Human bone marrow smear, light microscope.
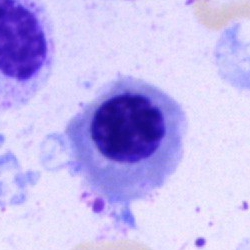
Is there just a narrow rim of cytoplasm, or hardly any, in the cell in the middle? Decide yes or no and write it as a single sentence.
No, there is abundant cytoplasm around the nucleus.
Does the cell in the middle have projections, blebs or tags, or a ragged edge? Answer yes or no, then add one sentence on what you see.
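Yes. The cell outline is irregular, with a small projection at the bottom.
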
